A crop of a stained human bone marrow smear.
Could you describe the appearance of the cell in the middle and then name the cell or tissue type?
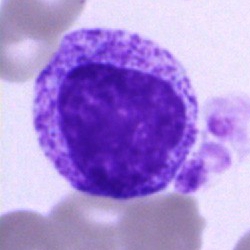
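Numerous dark purple granules scattered throughout the cytoplasm; no clear vacuoles. Chromatin dark purple, finely textured, with a few paler streaks. Outline roughly round, some stretches slightly angular. Myelocyte.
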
